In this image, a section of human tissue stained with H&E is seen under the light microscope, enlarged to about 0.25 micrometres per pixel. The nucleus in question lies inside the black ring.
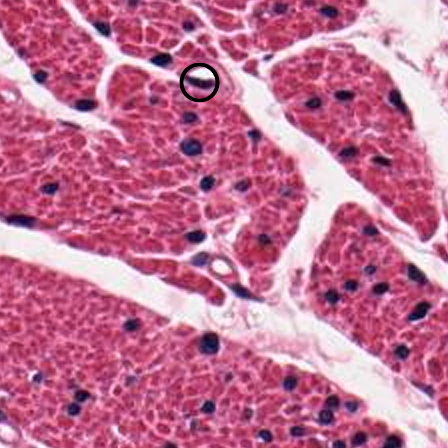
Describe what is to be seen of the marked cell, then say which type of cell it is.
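The nucleus is flattened and elongated, curving along the edge of a small, clear lumen. The nucleus is evenly dark throughout, with no inner detail visible. Hardly any cytoplasm can be made out around the nucleus; the cell appears as a thin rim. It lines the lower wall of a small vessel, which lies among the muscle fibres beside a pale band of connective tissue. The marked cell is an endothelial cell.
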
